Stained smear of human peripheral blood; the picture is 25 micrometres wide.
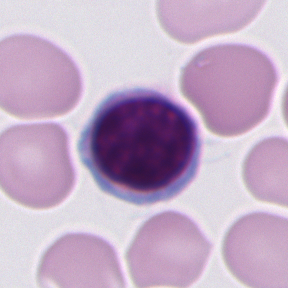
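Typical lymphocyte: the nucleus fills most of the cell, leaving the cytoplasm as only a narrow rim around it. That rim of cytoplasm is pale blue. No projections are present on the cell surface.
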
